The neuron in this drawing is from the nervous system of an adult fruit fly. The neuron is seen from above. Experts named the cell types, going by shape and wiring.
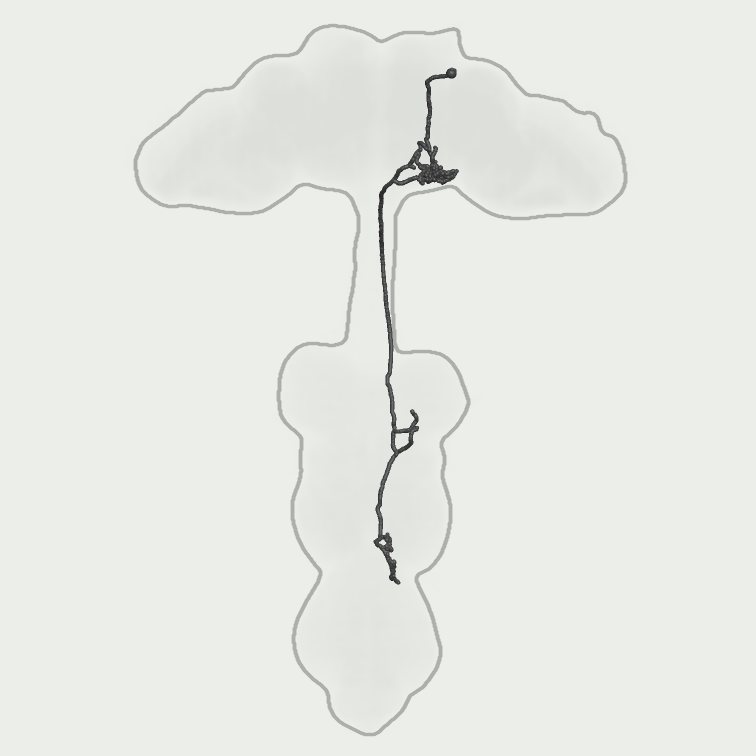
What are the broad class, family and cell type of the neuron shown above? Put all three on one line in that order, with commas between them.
descending neuron, DNb, DNb03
